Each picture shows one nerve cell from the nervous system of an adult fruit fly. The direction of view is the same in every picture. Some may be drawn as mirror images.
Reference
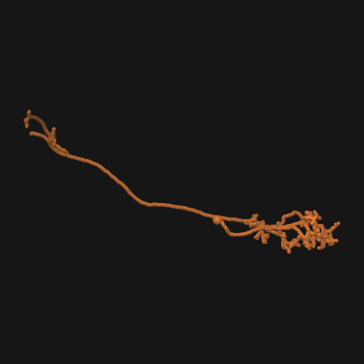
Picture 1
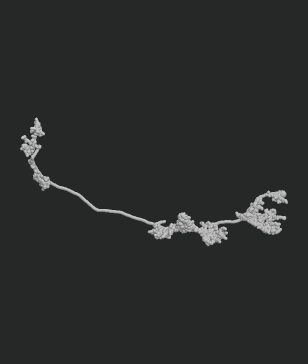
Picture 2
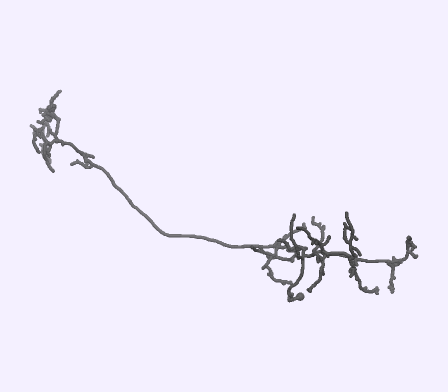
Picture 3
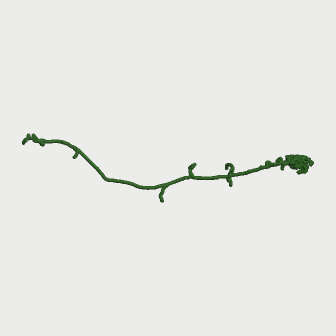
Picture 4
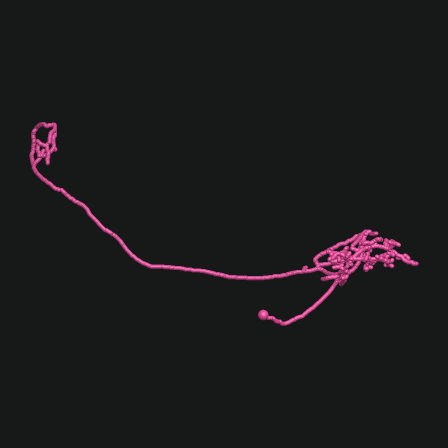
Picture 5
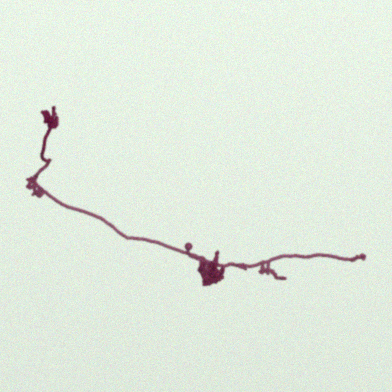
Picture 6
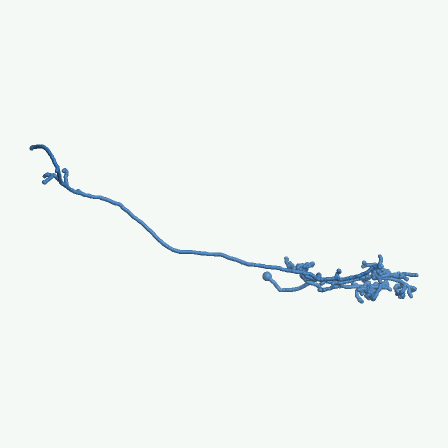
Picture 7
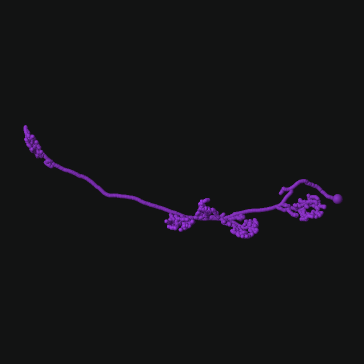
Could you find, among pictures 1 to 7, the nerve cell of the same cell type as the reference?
6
